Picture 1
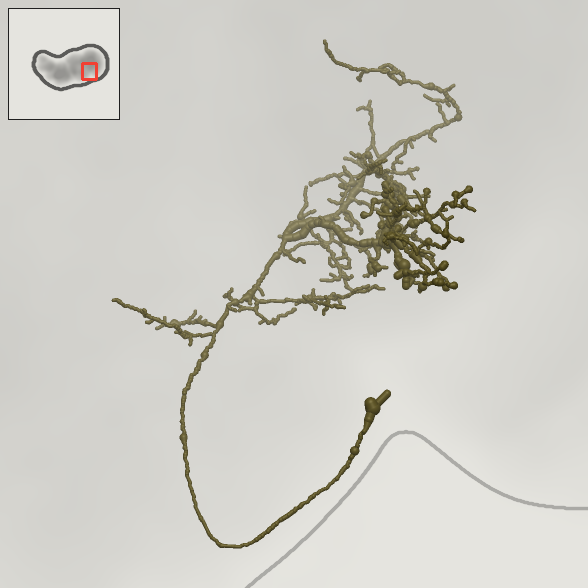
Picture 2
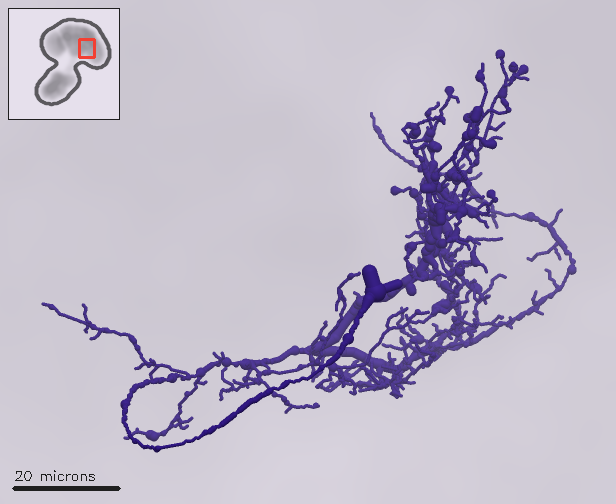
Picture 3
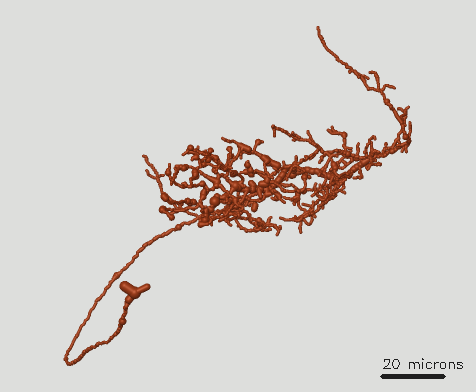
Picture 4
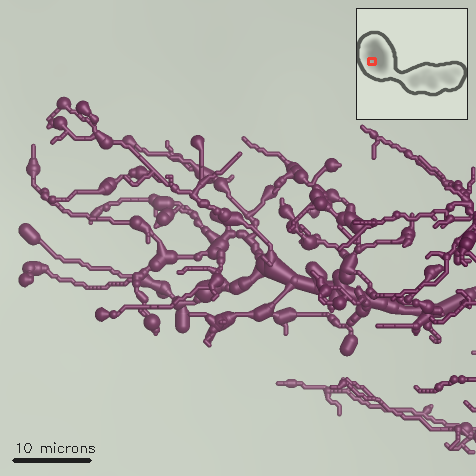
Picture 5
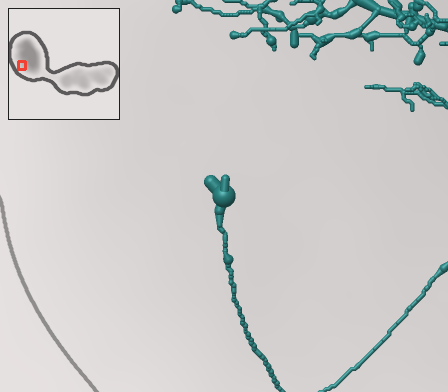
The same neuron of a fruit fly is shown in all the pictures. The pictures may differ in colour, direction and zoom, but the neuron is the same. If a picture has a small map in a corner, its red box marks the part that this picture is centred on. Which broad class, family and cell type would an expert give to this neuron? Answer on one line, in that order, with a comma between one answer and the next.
central-brain intrinsic neuron, hemilineage MD3, WED206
